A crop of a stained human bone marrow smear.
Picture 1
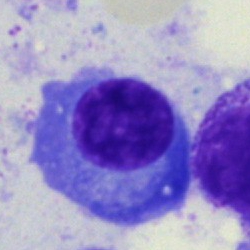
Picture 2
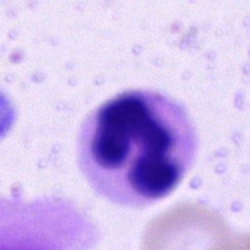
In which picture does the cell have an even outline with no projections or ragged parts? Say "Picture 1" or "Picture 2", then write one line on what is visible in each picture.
Picture 2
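Picture 1: The cell outline is irregular, with small bumps along its left border.
Picture 2: The cell outline is round and smooth.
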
